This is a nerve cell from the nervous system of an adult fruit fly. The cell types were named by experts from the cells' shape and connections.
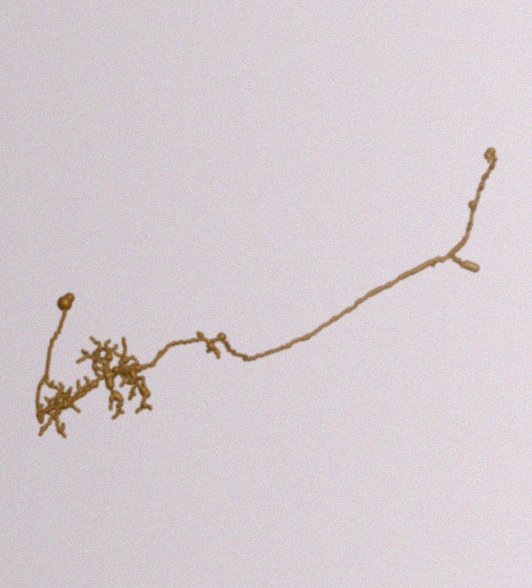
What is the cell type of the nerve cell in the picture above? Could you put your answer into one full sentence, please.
To the cell type TmY3 belongs this nerve cell.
